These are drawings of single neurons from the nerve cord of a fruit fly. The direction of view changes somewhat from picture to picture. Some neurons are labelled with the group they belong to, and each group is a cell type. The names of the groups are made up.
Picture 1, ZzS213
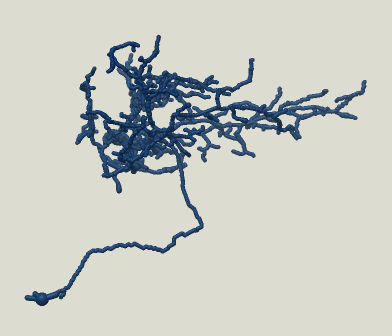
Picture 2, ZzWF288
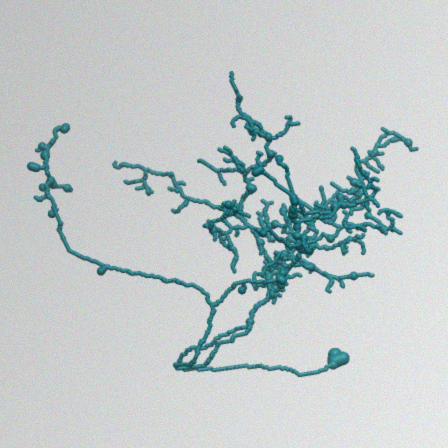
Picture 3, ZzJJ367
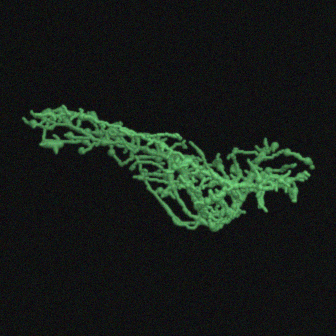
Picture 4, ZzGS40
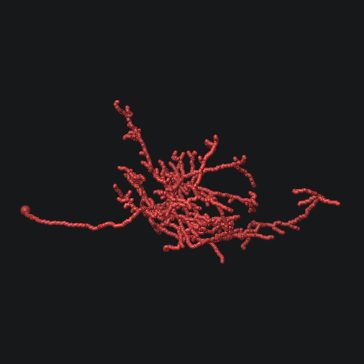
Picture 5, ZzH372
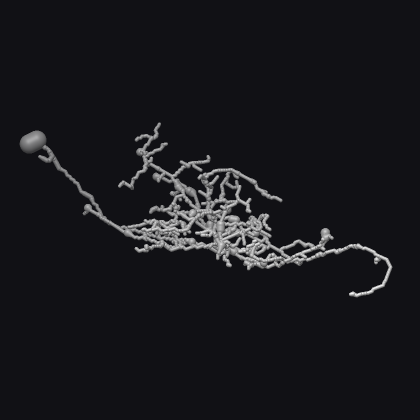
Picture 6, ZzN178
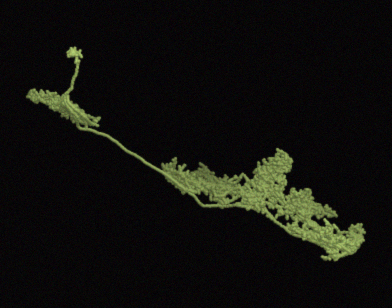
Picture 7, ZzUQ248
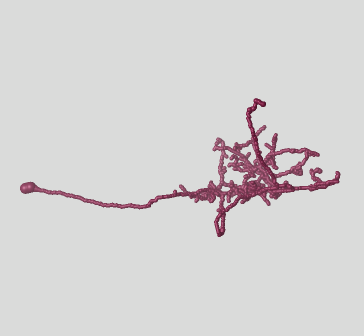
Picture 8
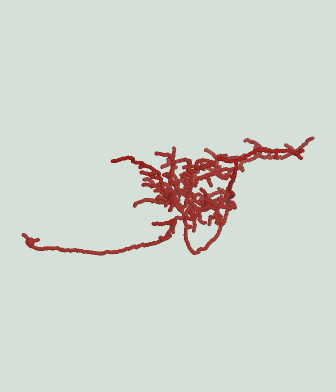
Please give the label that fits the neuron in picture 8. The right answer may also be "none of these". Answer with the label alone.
ZzGS40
